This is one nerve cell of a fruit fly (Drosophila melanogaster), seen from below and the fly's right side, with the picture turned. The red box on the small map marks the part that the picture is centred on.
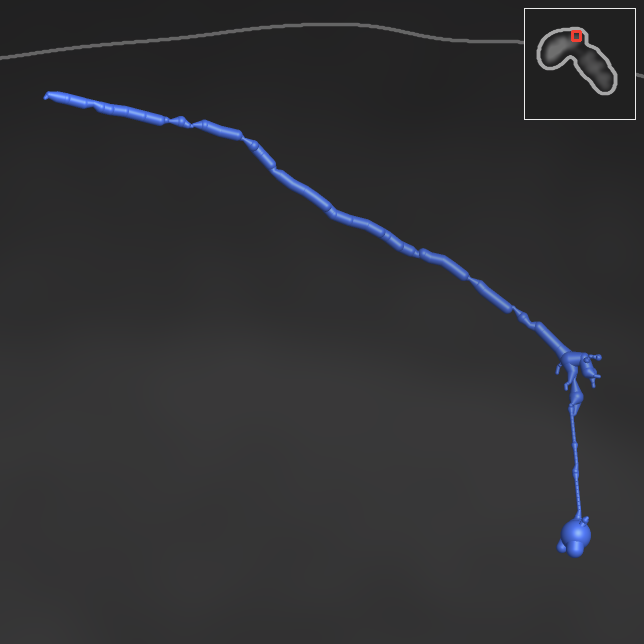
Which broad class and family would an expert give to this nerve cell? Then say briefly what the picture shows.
This is an optic-lobe intrinsic neuron. The family is L. It is in the brain and does not reach the nerve cord. There are a dozen or fewer branch ends.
